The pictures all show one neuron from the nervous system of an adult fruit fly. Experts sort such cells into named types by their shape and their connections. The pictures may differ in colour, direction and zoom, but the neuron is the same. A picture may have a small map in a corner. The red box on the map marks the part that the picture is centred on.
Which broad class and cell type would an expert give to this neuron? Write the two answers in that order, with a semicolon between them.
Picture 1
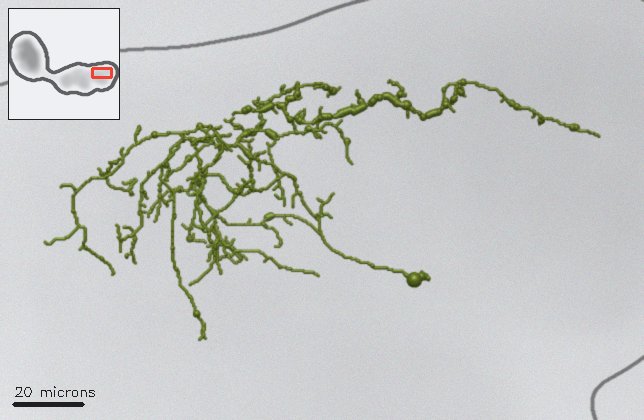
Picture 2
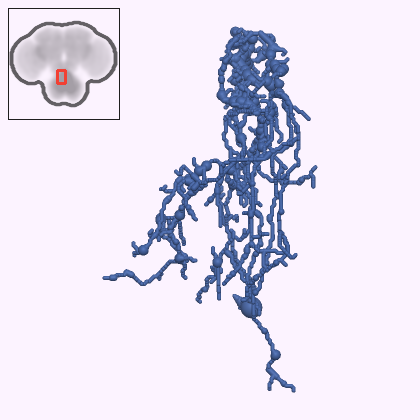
nerve-cord intrinsic neuron; INXXX402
